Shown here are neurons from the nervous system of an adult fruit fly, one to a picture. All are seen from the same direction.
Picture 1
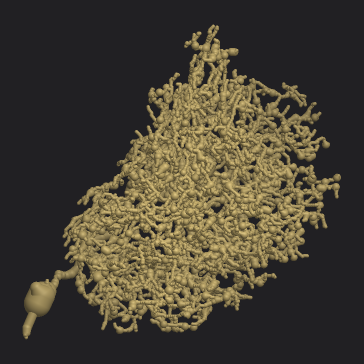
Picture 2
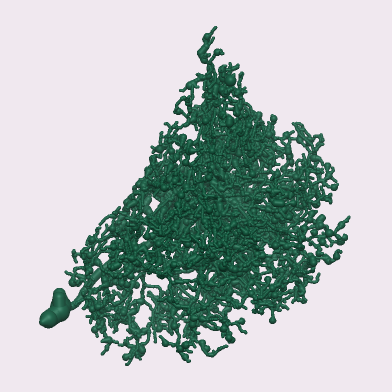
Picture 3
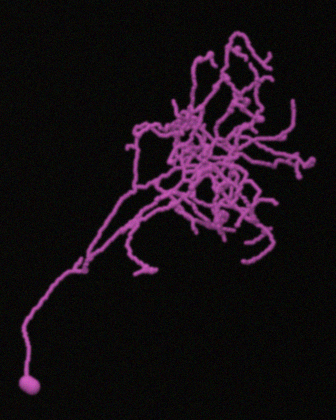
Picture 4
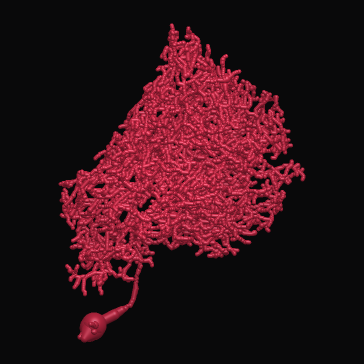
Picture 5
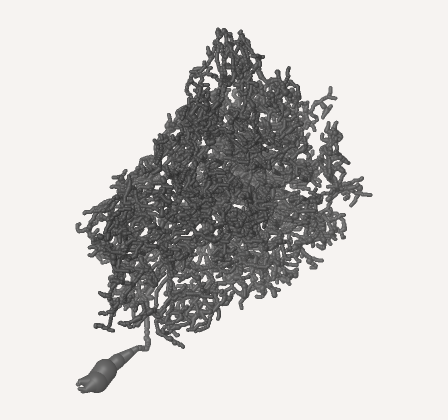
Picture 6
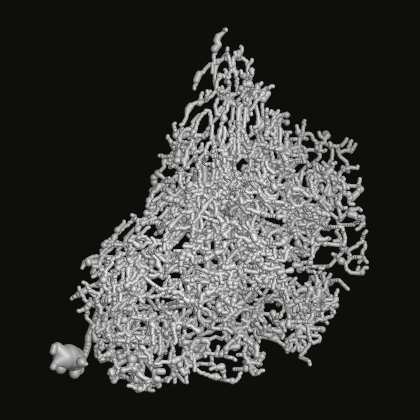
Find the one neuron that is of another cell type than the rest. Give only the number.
3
